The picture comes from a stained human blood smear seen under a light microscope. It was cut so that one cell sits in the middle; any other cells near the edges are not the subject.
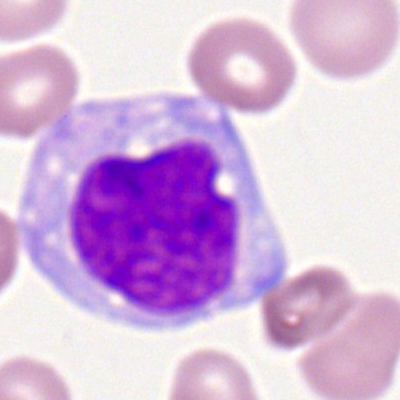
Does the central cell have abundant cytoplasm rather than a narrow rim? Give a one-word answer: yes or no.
Yes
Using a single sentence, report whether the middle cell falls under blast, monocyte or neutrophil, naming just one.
The cell under consideration, at the middle of the crop, is a monocyte.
